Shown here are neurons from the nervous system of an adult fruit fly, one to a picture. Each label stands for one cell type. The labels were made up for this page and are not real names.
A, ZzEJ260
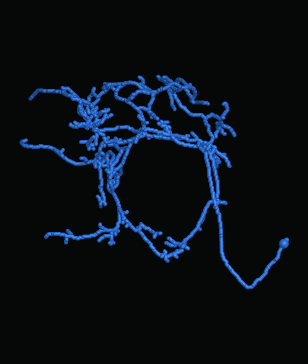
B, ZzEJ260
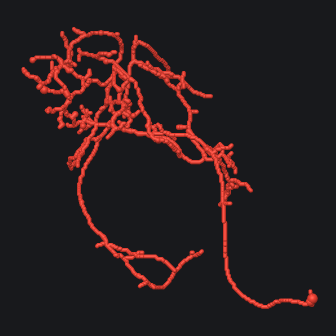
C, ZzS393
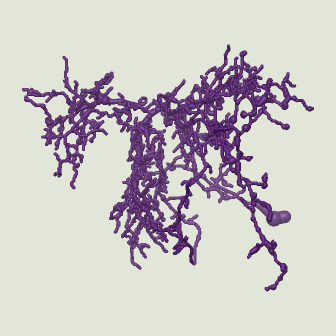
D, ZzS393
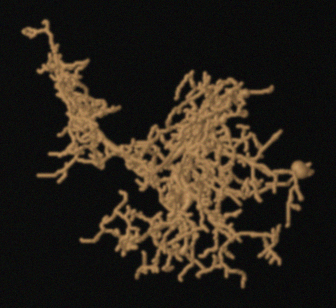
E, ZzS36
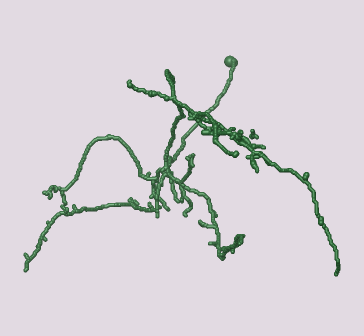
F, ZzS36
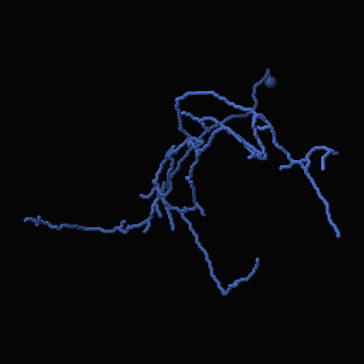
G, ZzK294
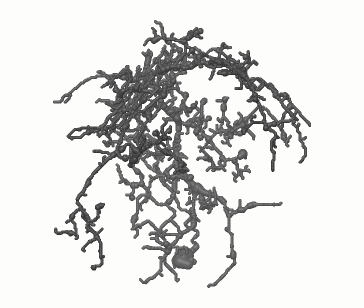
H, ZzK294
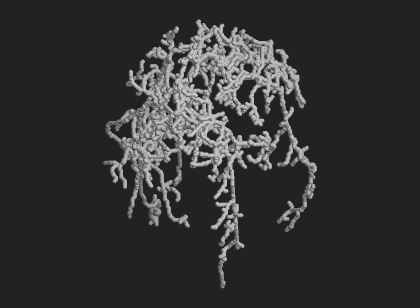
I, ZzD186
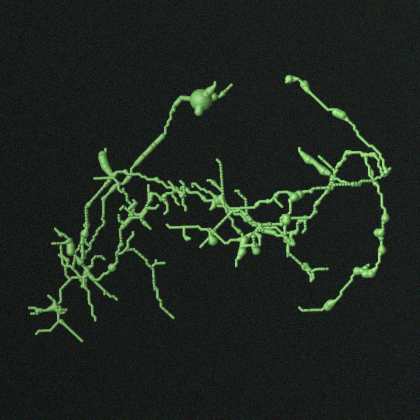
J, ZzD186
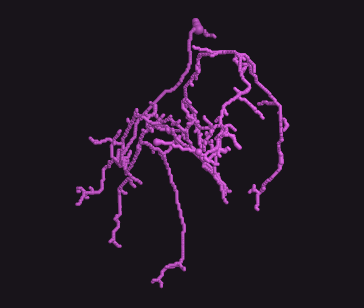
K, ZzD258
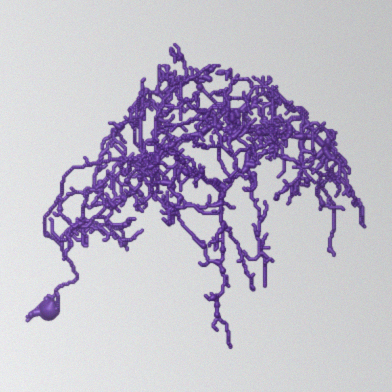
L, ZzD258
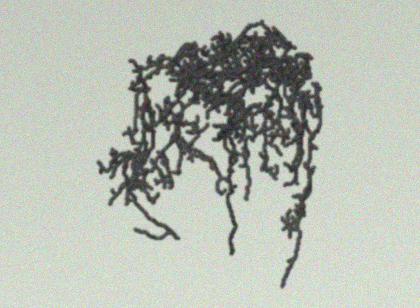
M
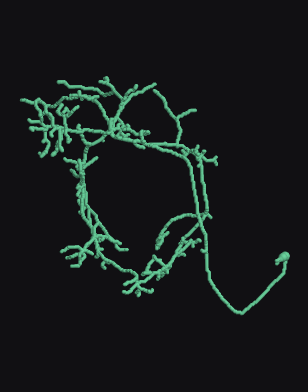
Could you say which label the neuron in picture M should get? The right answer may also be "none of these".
ZzEJ260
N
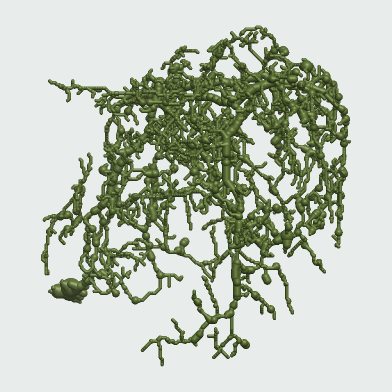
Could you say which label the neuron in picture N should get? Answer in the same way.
ZzK294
